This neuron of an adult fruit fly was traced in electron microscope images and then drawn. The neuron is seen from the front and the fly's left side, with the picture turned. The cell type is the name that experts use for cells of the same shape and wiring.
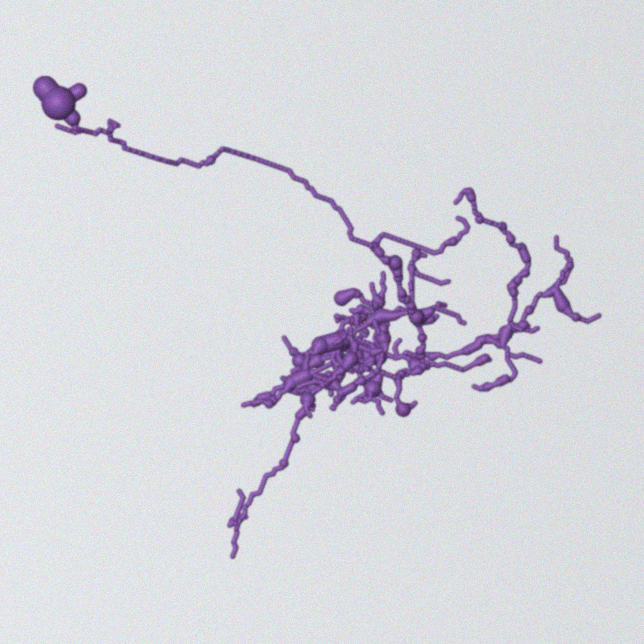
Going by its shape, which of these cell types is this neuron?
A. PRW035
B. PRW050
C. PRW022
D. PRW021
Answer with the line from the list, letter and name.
D. PRW021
